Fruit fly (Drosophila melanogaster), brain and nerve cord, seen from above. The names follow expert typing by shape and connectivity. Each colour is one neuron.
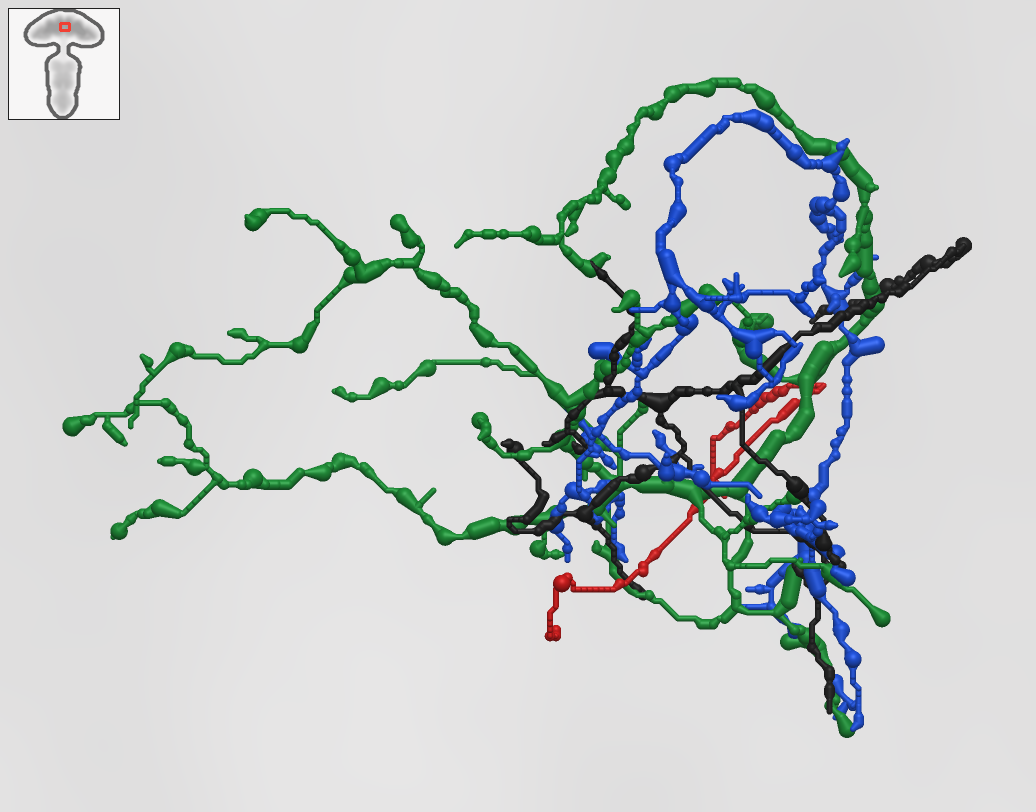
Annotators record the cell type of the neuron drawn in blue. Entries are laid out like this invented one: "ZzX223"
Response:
"BM_Taste"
